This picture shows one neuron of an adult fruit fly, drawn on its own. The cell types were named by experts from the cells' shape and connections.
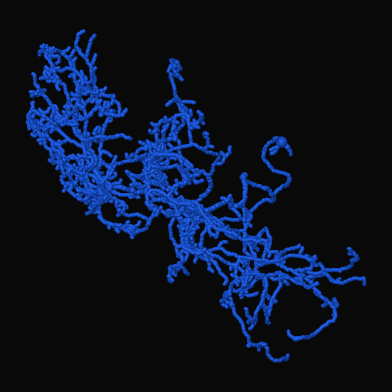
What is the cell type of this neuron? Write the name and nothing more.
CL150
